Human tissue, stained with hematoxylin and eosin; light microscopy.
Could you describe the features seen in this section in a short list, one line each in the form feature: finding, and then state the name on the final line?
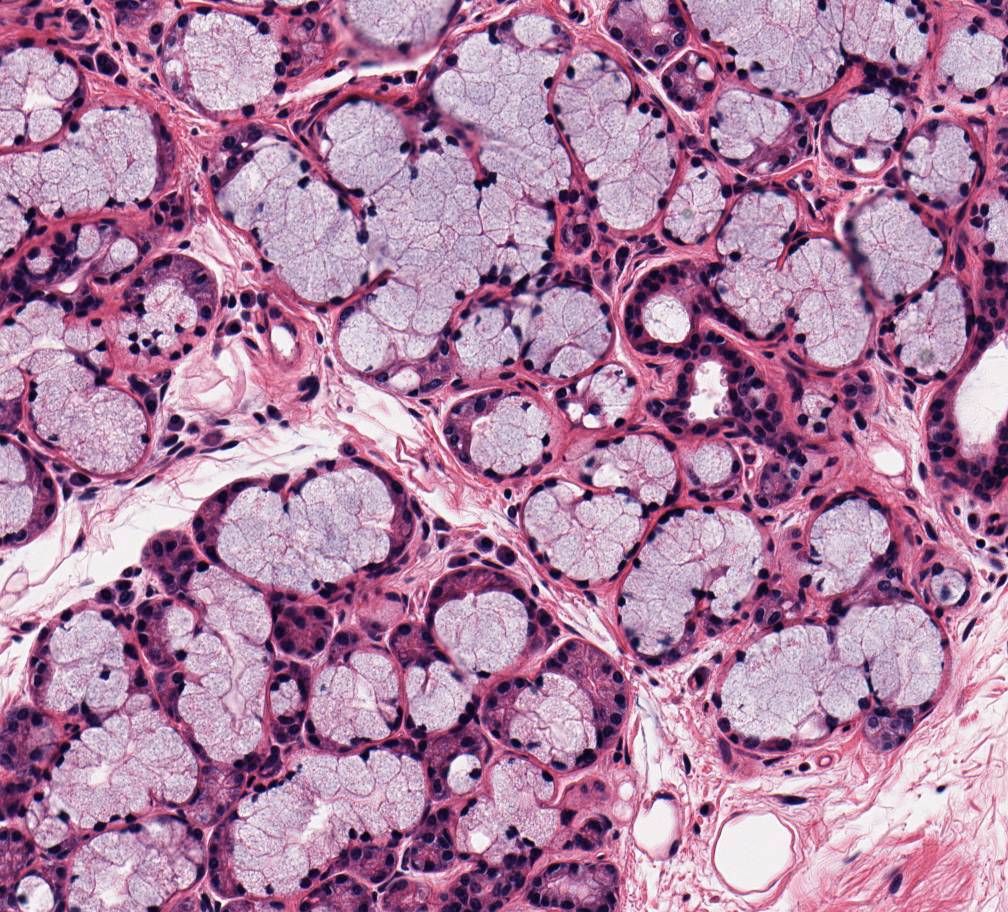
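Acini: rounded, in clusters, packing the field
Septa: thin, pink, fibrous, separating acini
Mucous acini: most; pale, foamy, greyish-lilac cytoplasm
Mucous cell nuclei: dark, flattened against acinar bases
Ducts: few, narrow open lumens, single cuboidal layer, one just right of centre
Name: minor salivary gland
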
